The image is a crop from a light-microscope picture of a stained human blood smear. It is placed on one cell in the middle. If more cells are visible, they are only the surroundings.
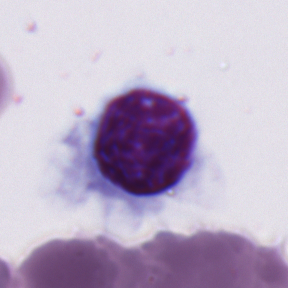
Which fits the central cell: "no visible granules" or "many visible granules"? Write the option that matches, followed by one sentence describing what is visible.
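No visible granules. No distinct granules are seen in the cytoplasm.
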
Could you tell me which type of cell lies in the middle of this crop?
hairy cell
